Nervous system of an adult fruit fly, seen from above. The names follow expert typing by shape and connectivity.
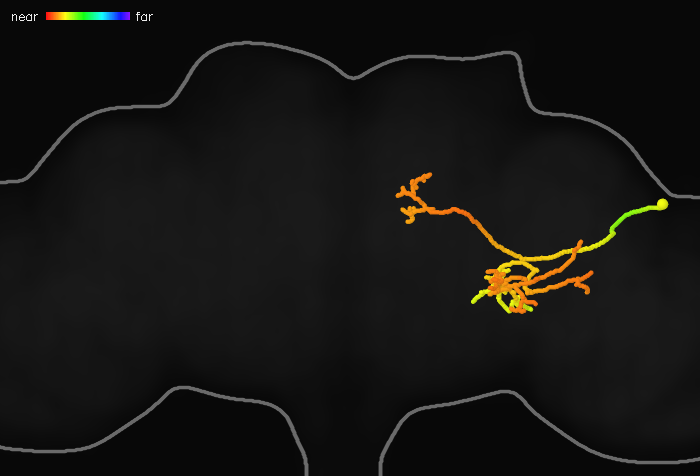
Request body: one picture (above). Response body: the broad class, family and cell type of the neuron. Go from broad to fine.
central-brain intrinsic neuron; hemilineage SIPa1_ventral; CB1946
